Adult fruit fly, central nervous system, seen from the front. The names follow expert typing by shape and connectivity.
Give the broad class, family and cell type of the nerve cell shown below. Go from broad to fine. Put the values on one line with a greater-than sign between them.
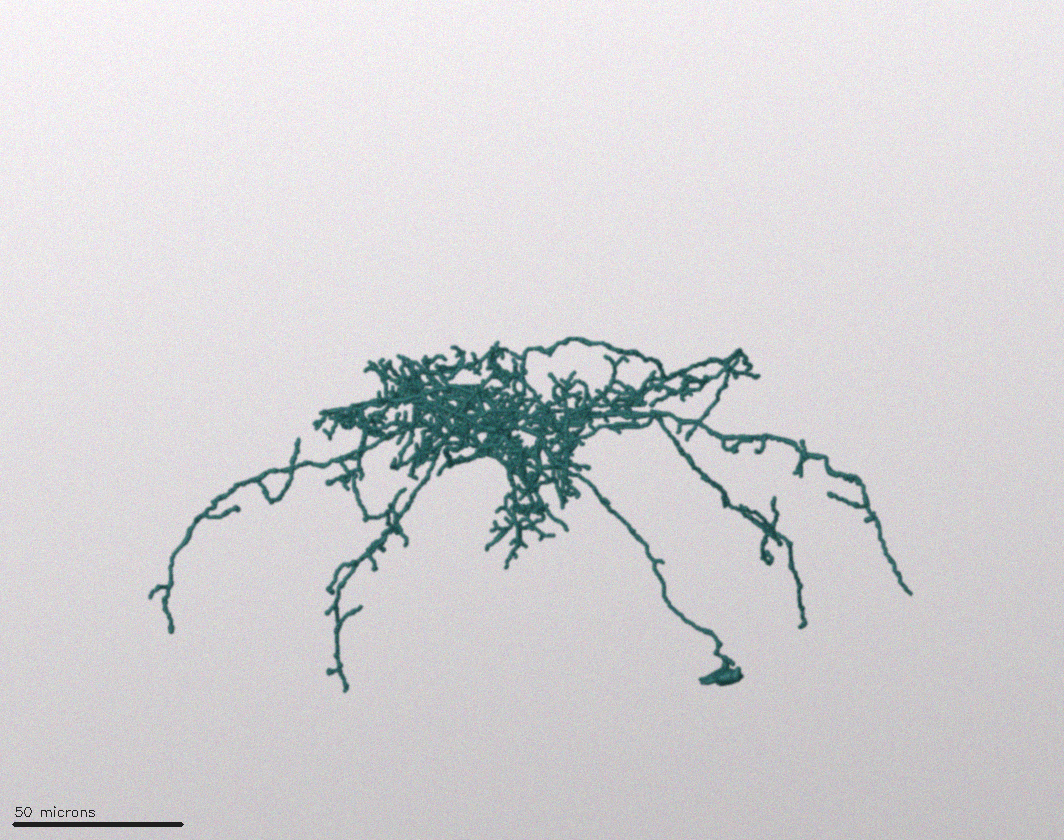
nerve-cord intrinsic neuron > hemilineage 06B > IN06B008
